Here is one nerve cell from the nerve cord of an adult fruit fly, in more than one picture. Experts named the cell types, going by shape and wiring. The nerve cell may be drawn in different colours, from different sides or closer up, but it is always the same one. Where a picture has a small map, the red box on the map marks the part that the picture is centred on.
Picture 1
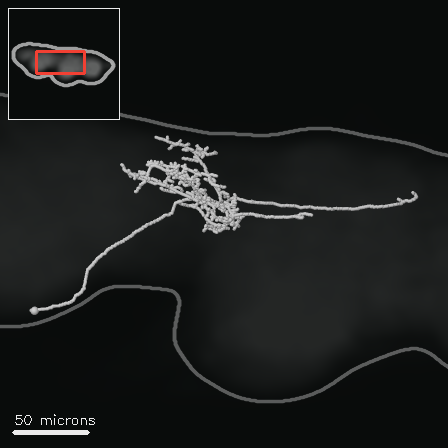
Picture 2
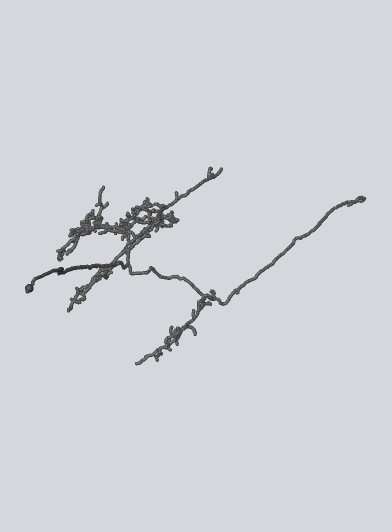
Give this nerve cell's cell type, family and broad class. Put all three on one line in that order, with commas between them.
IN07B067, hemilineage 07B, nerve-cord intrinsic neuron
